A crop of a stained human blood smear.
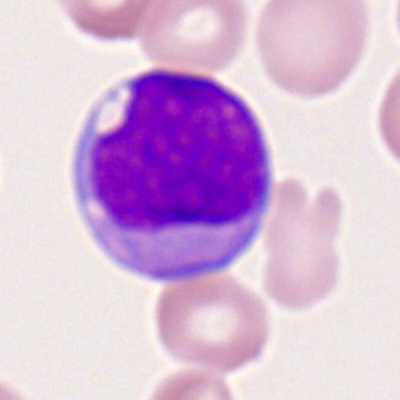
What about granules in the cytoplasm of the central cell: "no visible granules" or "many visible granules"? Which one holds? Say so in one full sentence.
The cytoplasm of this cell holds no visible granules.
